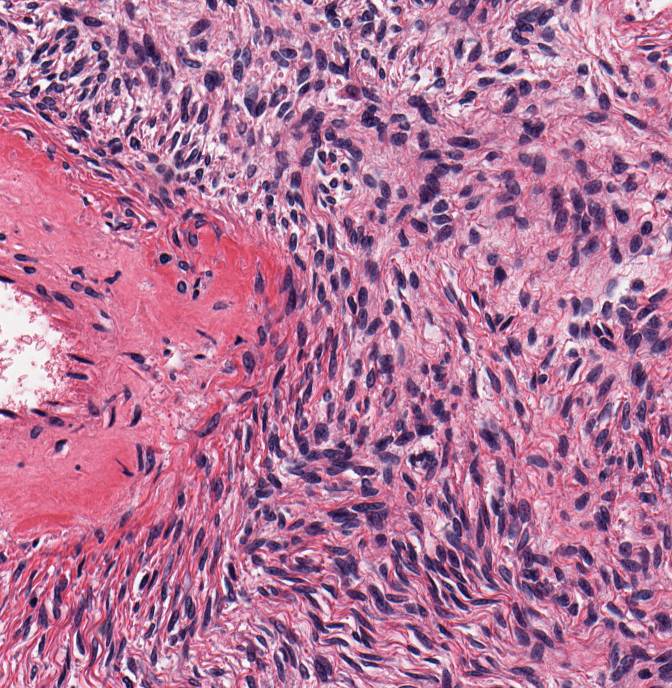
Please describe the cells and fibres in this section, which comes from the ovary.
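A dense sheet of spindle-shaped cells fills the field, and no epithelium is in view. Most nuclei are elongated to oval and dark purple. Cytoplasm is scant, and cell borders are indistinct. Beside the vessel wall, the spindle cells run parallel to it, curving round its outer edge.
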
